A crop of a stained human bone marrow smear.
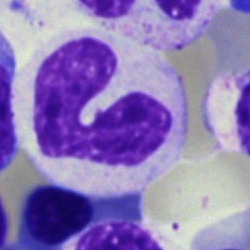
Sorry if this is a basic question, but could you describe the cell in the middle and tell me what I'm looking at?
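Checking the nucleus: it is deeply indented into a curved, C-like shape, with the indentation opening toward the upper right. Checking the cytoplasm: abundant and pale lilac-grey, with fine pinkish granules scattered through it. This is a band neutrophil.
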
